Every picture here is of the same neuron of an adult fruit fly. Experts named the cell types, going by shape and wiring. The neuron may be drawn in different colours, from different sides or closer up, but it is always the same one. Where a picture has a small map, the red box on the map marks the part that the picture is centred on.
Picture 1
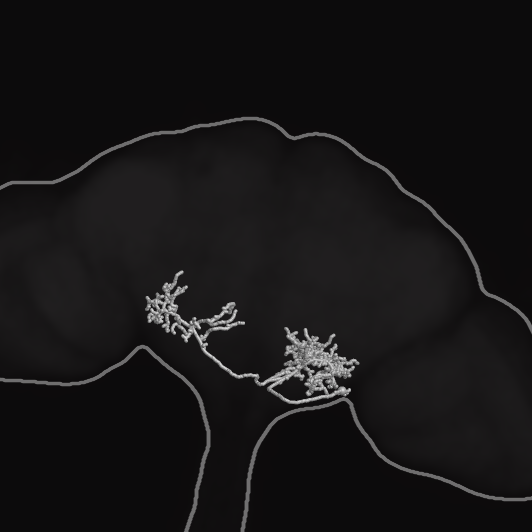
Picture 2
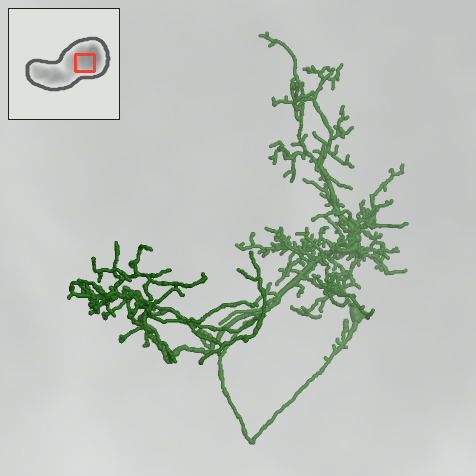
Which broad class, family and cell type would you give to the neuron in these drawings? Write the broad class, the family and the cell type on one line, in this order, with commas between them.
central-brain intrinsic neuron, hemilineage LB3, CB0228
